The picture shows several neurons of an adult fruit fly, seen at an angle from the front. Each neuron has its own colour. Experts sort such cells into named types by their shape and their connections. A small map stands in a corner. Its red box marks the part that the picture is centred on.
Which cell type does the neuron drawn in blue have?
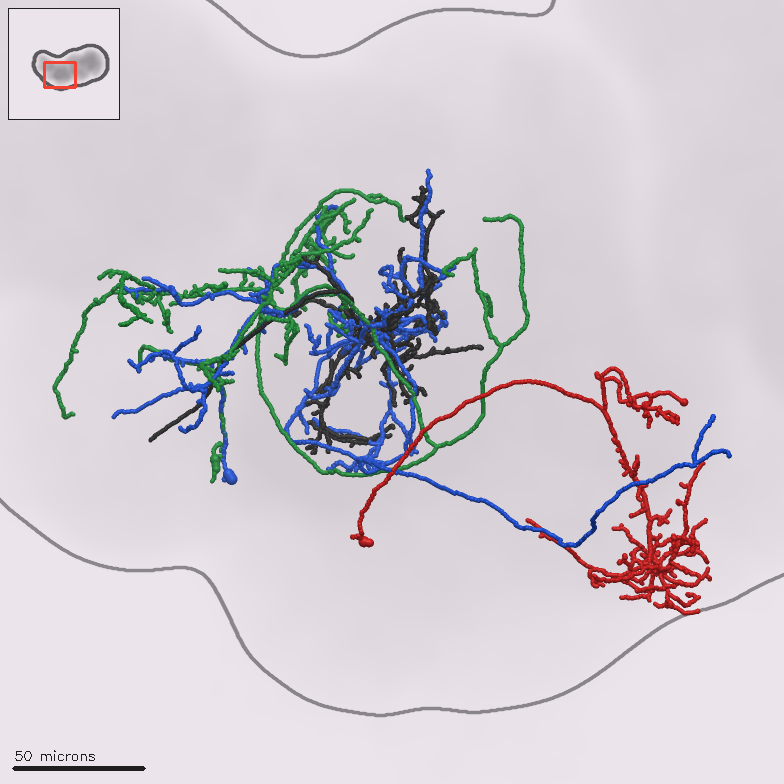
IN12B046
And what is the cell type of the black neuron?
IN12B053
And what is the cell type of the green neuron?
IN12B045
